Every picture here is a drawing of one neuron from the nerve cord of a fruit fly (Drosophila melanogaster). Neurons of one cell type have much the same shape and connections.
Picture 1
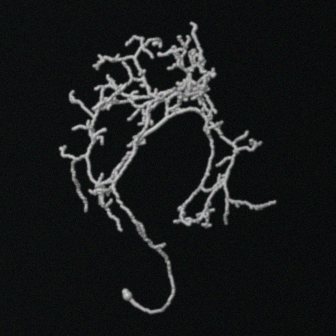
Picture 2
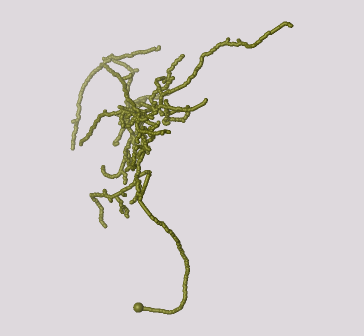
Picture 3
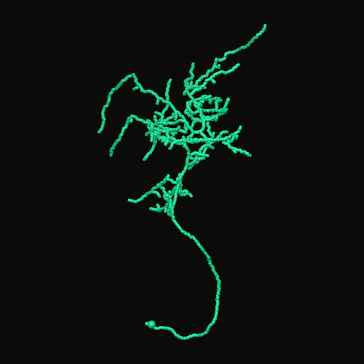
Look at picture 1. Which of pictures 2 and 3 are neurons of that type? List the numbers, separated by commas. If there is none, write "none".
none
